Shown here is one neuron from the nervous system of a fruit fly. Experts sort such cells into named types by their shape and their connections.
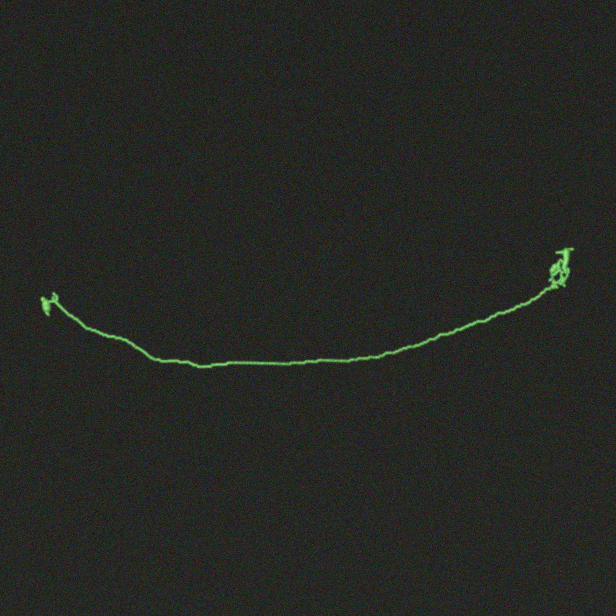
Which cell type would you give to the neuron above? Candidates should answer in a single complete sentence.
Cell type L5 is what this neuron is.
